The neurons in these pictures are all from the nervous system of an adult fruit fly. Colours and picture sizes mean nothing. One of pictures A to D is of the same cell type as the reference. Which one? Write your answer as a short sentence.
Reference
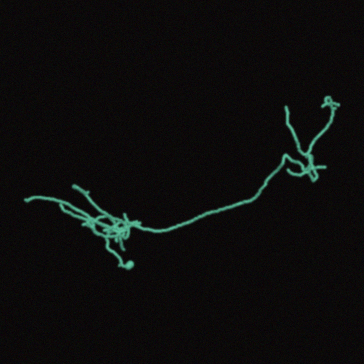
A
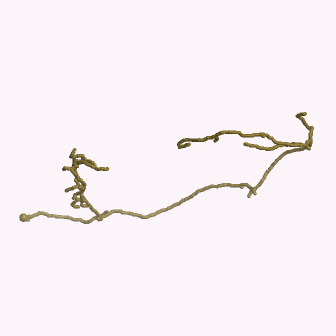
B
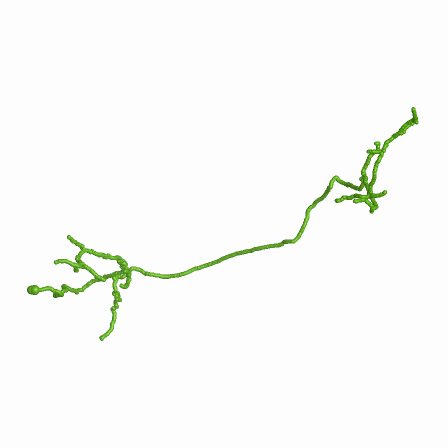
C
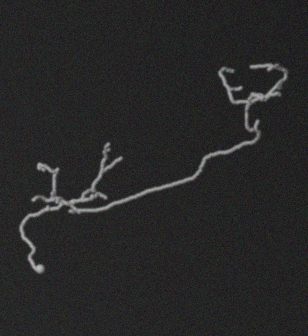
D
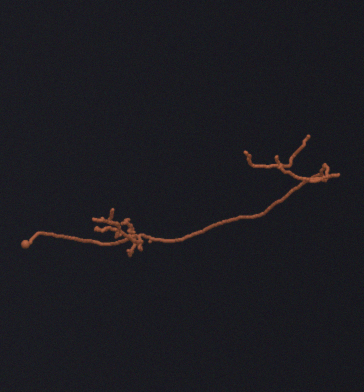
The neuron in picture B is of the same cell type.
